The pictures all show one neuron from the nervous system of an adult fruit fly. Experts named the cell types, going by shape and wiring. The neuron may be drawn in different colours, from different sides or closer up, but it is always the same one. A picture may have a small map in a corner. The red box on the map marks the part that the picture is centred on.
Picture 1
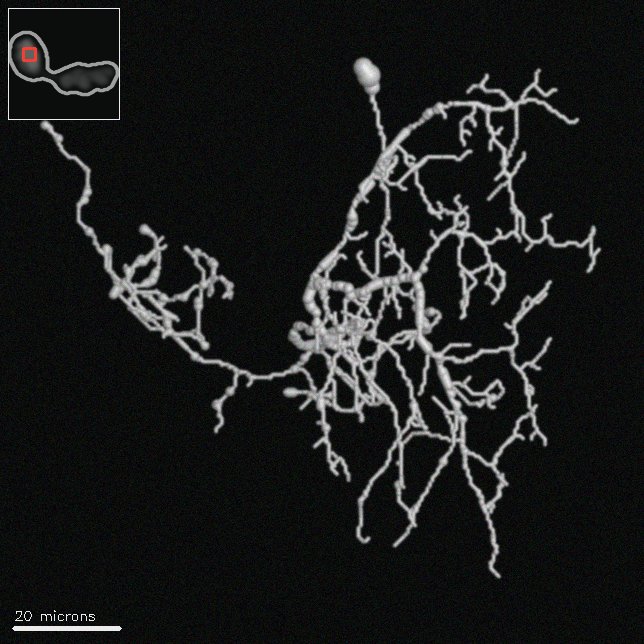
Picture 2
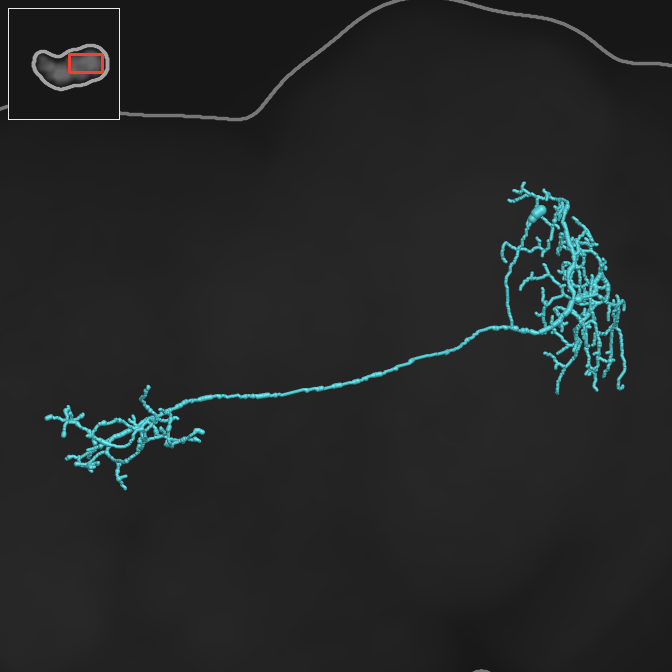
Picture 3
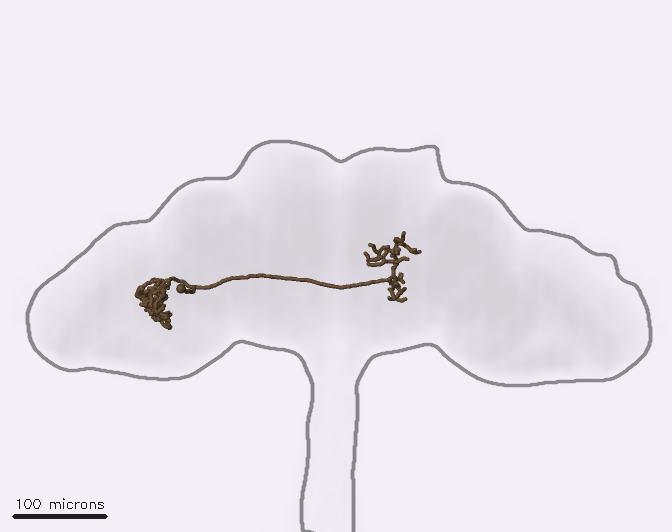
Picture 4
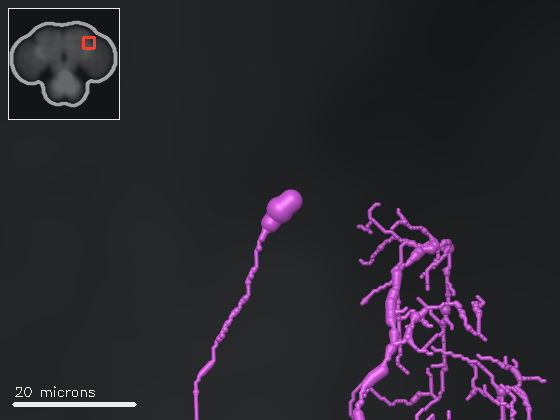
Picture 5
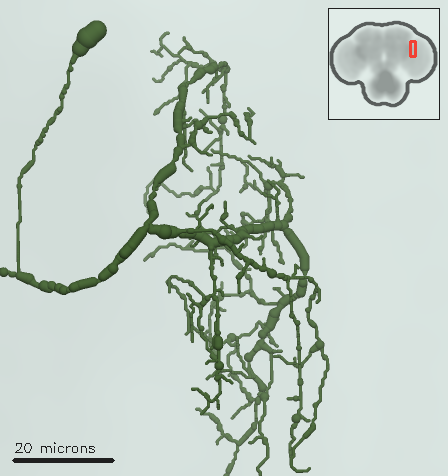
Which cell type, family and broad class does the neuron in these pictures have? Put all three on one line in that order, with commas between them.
LoVP93, hemilineage VPNp1_lateral, visual projection neuron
